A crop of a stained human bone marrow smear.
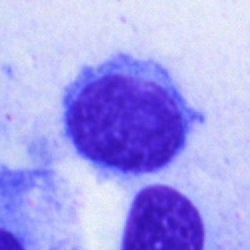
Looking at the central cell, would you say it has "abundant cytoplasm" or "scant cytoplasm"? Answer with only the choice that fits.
Scant cytoplasm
